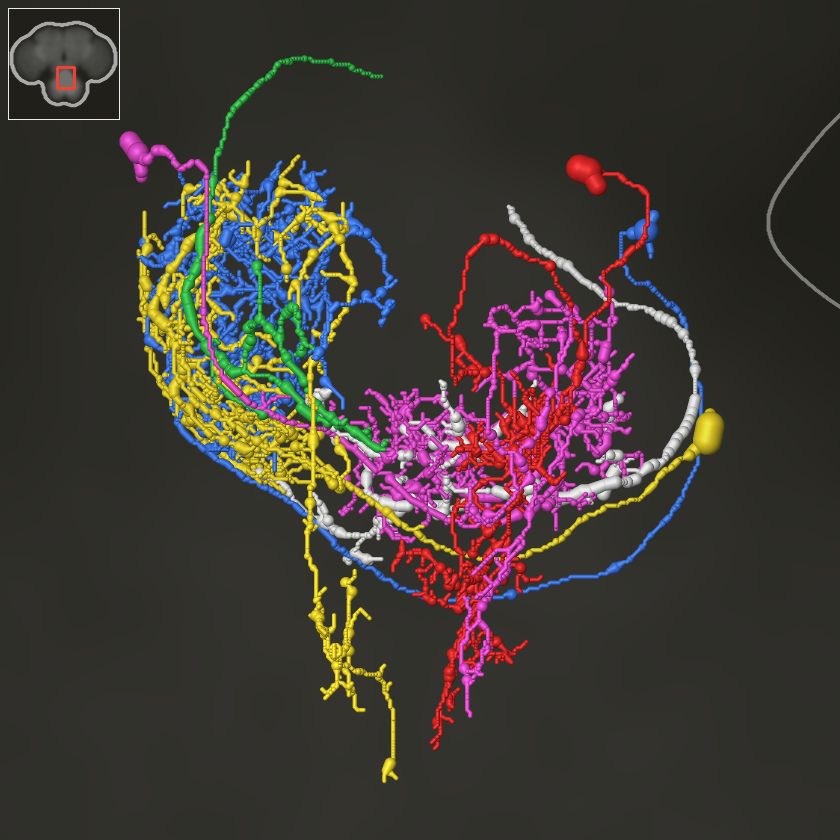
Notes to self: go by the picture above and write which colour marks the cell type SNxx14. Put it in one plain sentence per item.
The colour is green.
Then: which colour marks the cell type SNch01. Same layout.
The colour is white.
